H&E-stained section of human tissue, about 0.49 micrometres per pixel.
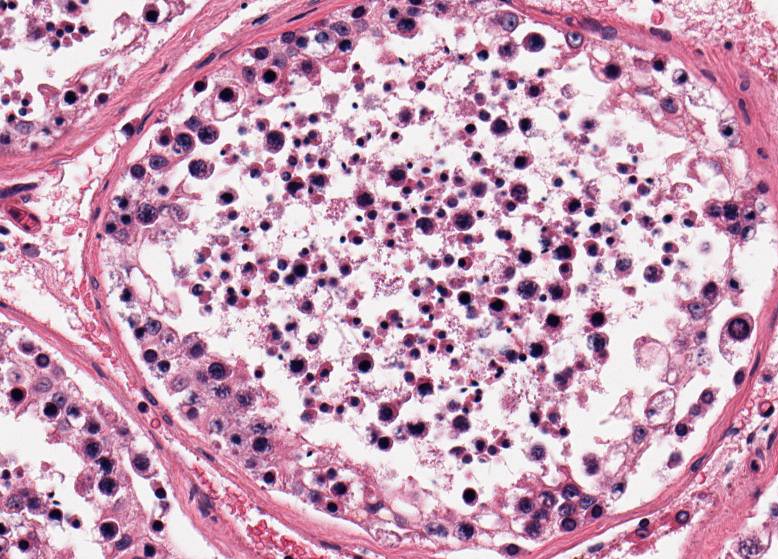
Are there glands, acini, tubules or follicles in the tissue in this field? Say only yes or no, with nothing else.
Yes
